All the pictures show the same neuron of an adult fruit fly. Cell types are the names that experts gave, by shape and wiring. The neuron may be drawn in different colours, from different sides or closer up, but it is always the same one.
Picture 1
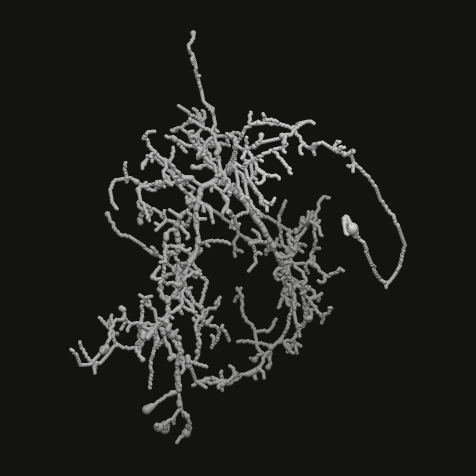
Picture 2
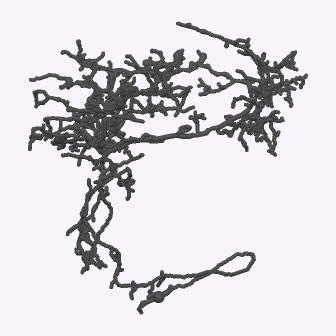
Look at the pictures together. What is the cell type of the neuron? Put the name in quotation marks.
"IN12B024_c"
